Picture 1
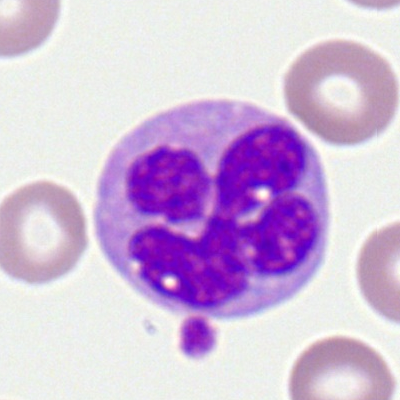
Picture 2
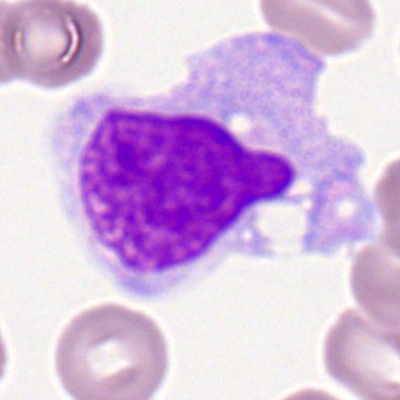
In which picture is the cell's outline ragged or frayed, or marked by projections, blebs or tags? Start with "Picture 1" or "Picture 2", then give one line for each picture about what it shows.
Picture 2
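What picture 1 shows: The cell outline is round and smooth.
What picture 2 shows: The cell's outline is irregular and ruffled rather than round.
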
